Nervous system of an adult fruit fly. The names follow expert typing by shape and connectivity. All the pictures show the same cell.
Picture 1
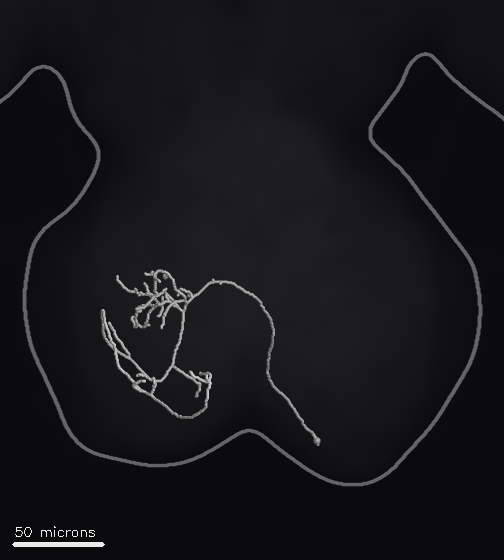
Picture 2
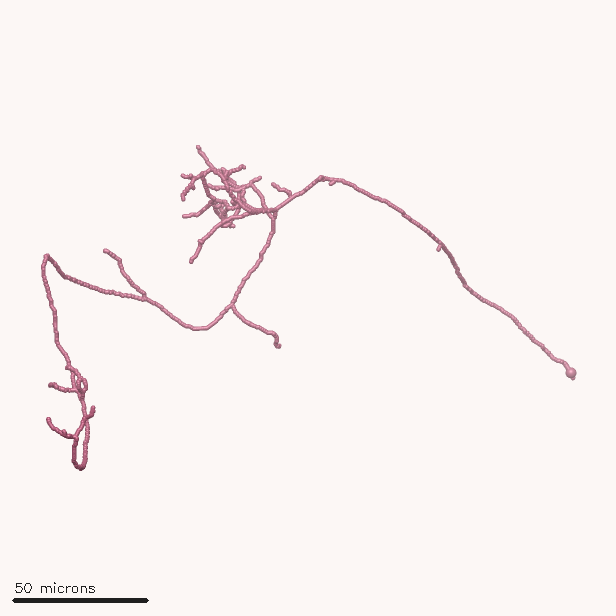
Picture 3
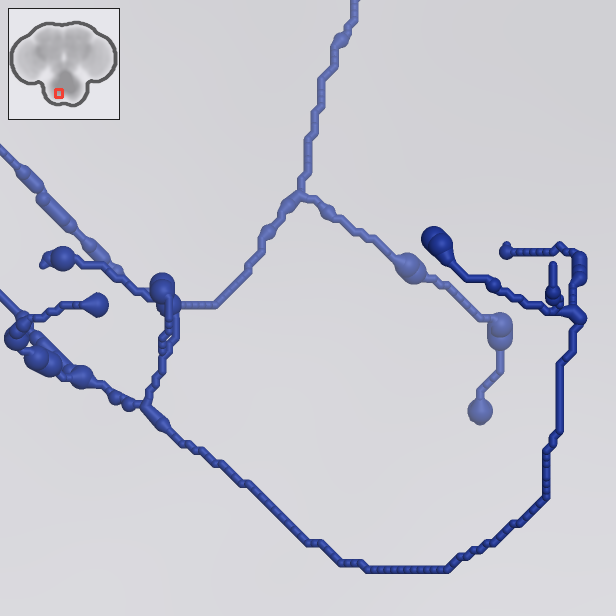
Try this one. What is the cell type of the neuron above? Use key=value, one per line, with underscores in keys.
cell_type=IN12B079_c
